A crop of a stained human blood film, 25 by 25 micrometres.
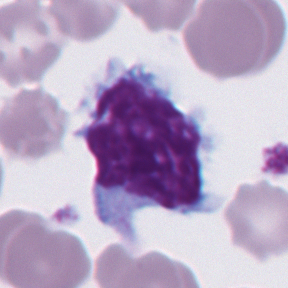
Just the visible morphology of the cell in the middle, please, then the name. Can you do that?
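Taking the points in order, the outline is irregular and angular rather than round. Next, small pale spots are scattered within the dark central mass. Pale blue-grey cytoplasm shows only as a small patch at the lower left of the cell. Last, fine, wispy projections fringe the upper left border. The cell is a typical lymphocyte.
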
